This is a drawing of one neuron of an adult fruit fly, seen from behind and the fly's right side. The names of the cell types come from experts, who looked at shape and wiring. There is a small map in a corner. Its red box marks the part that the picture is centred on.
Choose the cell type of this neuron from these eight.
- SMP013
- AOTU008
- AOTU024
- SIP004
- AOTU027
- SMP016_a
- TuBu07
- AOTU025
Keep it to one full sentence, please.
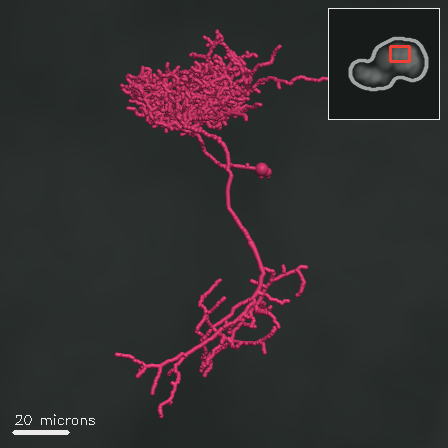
In the scheme of cell types, this neuron is AOTU025.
